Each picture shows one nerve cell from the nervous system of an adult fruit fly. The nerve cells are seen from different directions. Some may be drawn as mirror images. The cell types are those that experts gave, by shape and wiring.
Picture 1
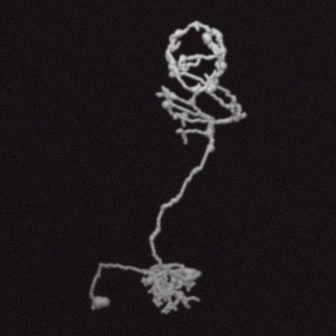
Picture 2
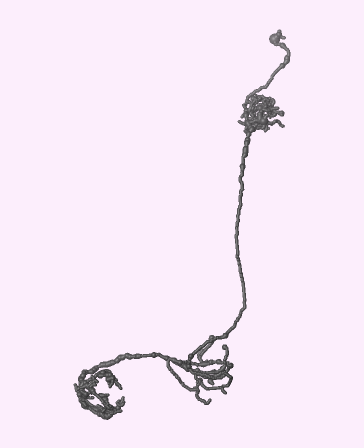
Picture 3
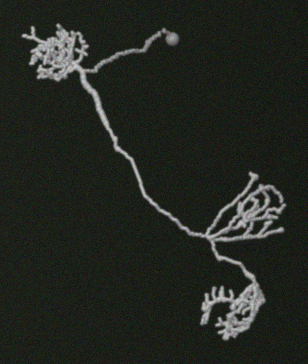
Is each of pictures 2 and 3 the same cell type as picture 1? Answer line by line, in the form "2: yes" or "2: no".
2: yes
3: yes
